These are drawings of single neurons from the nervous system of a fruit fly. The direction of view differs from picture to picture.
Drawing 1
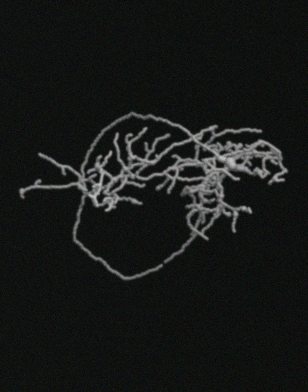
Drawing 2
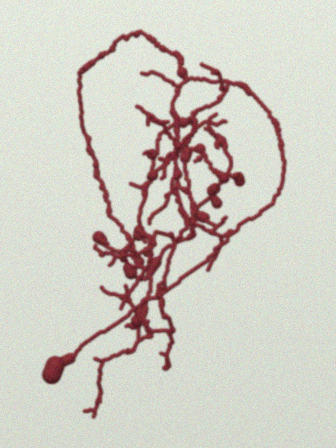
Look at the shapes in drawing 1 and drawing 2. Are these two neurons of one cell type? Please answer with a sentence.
They are of different cell types.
